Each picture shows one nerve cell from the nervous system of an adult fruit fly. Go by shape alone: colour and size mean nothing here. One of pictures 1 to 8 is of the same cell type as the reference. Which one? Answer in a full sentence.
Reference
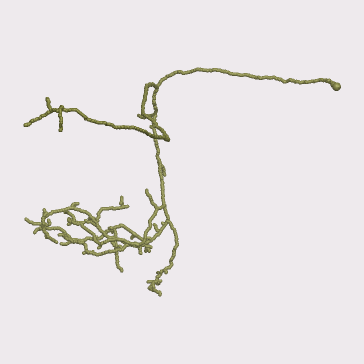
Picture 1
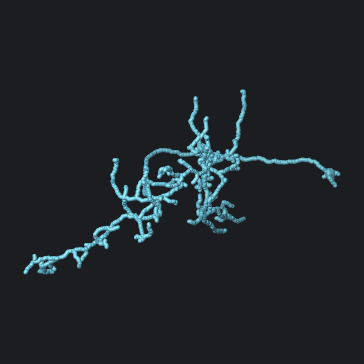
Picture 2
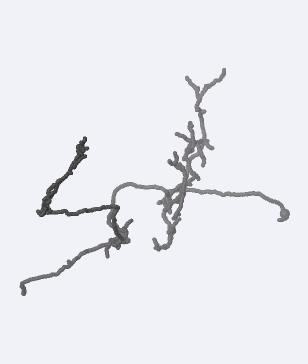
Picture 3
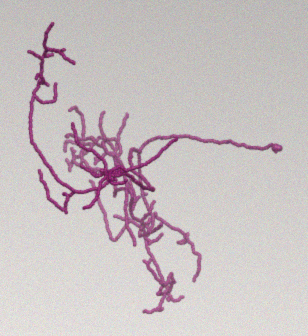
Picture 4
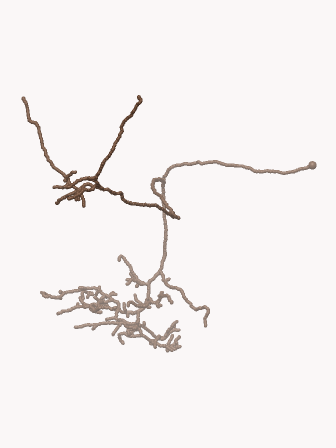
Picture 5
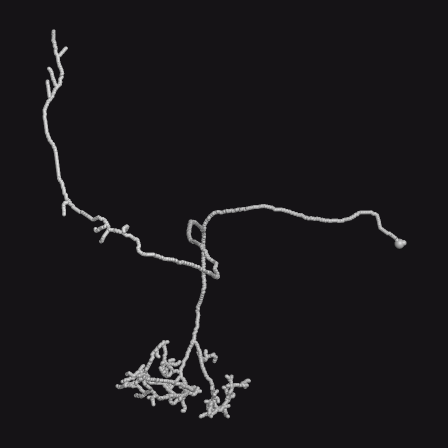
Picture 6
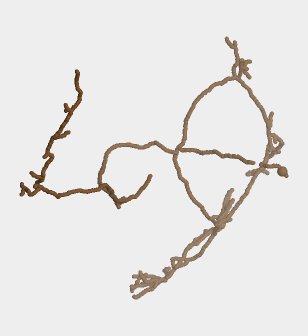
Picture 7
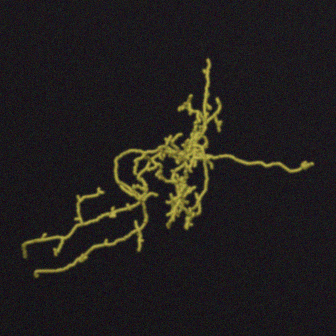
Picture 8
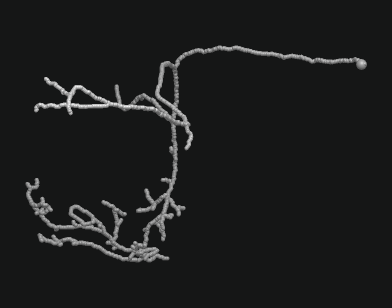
Picture 8 shows a nerve cell of the same cell type.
